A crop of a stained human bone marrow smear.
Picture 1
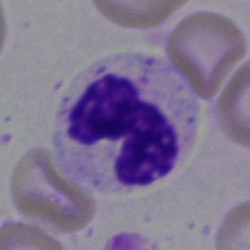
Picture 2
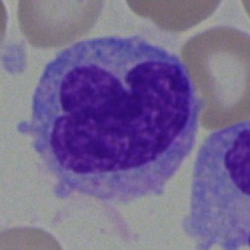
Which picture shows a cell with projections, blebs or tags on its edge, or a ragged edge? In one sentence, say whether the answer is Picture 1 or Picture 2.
The cell of Picture 2 has a border that is ragged or frayed, or bears projections, blebs or tags.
